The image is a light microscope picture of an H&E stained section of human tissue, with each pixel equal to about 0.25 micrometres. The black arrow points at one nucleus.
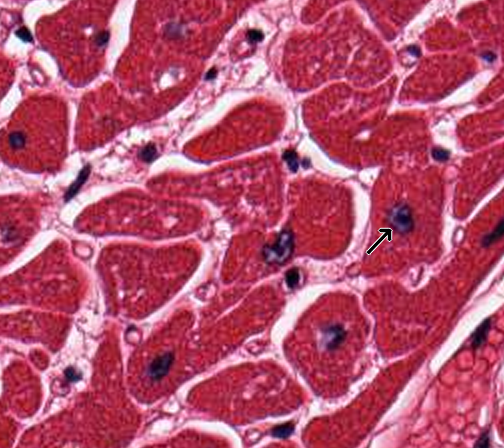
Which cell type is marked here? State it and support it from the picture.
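Cardiomyocyte. The nucleus lies in the centre of the cell, with cytoplasm surrounding it on all sides. The cytoplasm is plentiful and deep red, with a finely stippled texture.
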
